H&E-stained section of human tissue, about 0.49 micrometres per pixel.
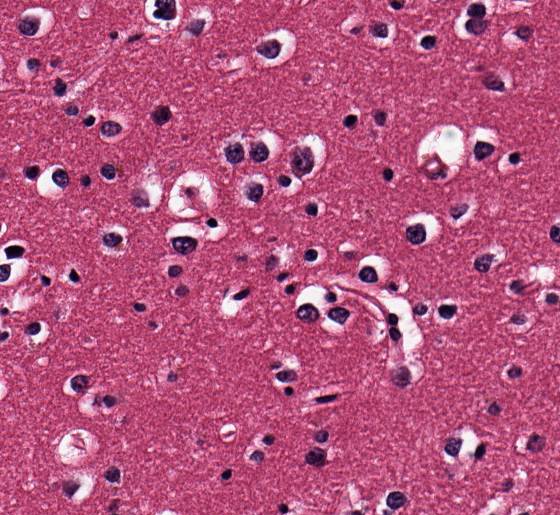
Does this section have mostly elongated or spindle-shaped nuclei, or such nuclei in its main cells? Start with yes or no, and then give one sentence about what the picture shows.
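No. Most nuclei are small, round and darkly stained.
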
